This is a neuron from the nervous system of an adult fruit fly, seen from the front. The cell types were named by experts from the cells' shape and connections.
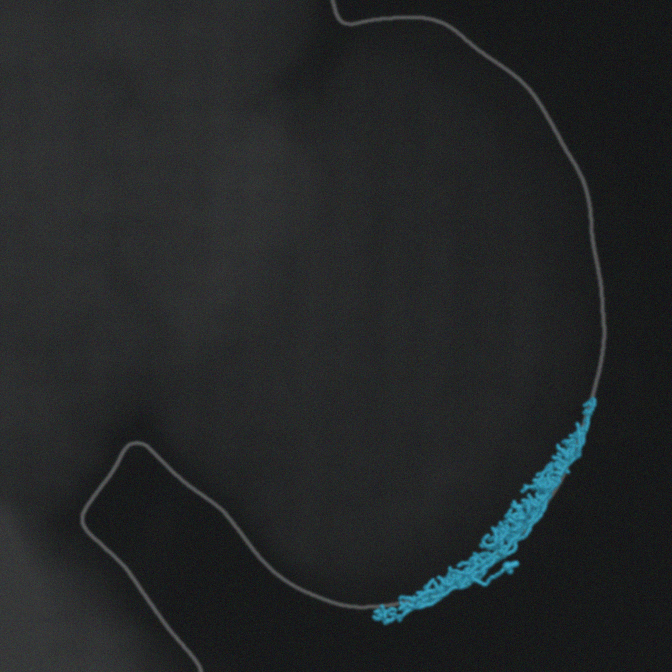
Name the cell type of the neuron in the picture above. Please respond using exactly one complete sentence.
The cell type of this neuron is Dm6.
